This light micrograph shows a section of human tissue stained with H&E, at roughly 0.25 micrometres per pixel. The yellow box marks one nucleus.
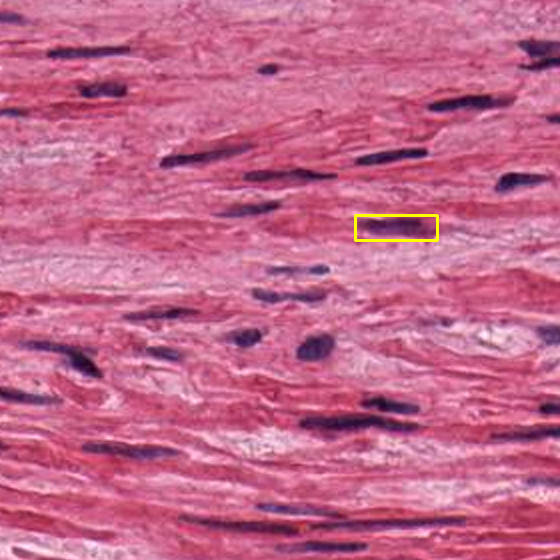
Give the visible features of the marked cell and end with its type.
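The pink cytoplasm around the nucleus is streaky and has no clear outline. It merges with the surrounding pink fibres. The cell lies among wavy pink fibres that run parallel to its long axis, with other elongated nuclei spaced above and below it in the same orientation. Type of cell: smooth muscle cell.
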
